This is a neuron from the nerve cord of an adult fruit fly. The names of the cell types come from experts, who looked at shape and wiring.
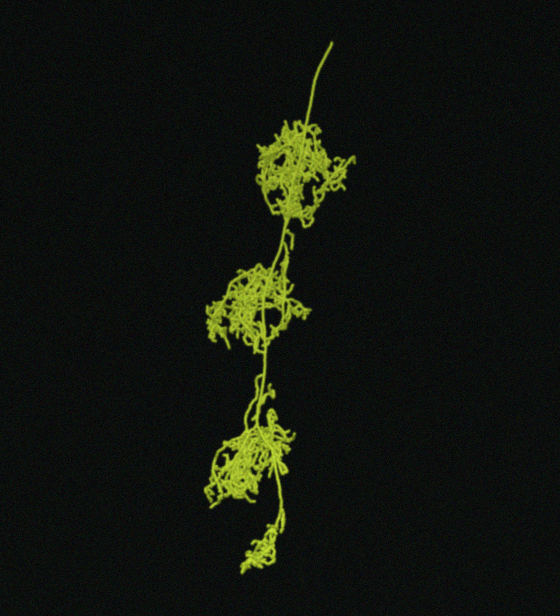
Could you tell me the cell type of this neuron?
DNg34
